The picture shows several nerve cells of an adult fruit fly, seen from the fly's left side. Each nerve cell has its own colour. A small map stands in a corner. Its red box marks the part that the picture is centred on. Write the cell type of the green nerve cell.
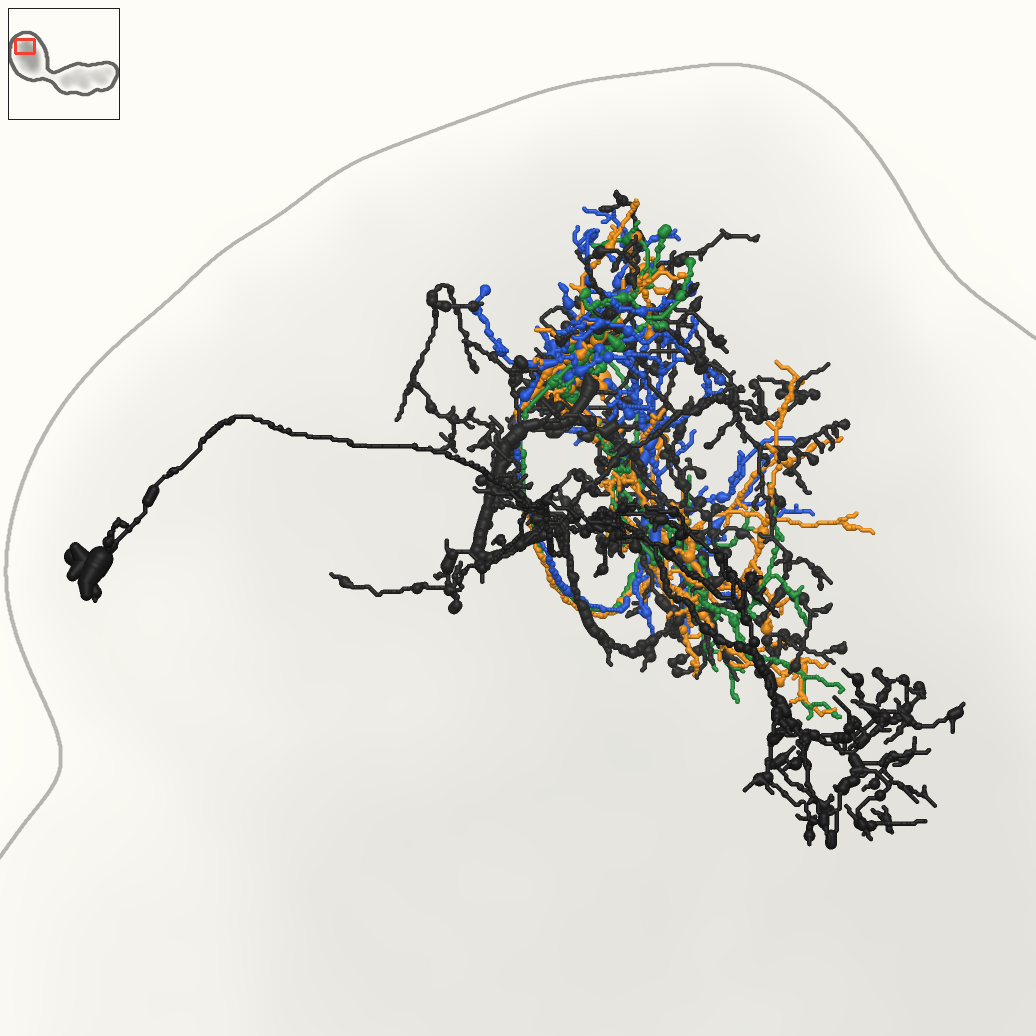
SLP026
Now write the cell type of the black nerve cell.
SLP216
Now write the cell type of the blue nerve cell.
SLP018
